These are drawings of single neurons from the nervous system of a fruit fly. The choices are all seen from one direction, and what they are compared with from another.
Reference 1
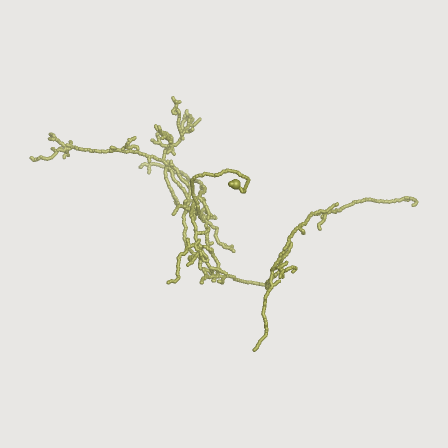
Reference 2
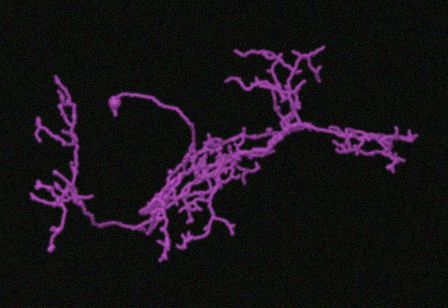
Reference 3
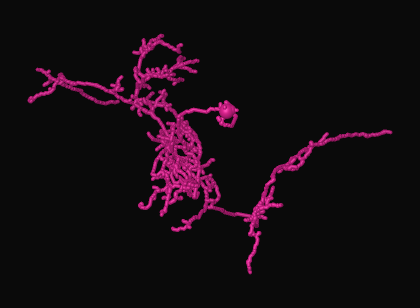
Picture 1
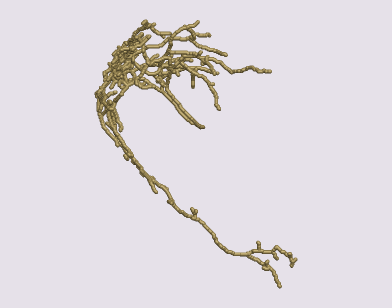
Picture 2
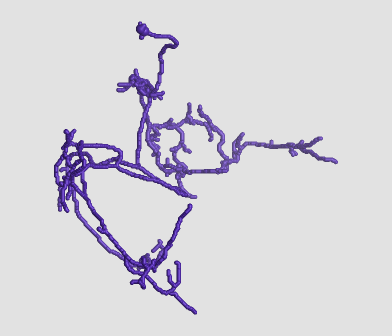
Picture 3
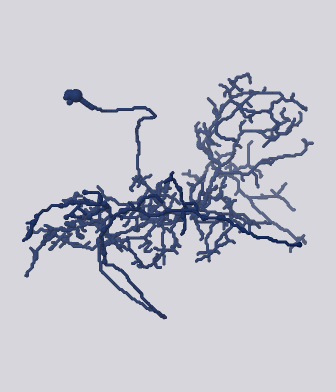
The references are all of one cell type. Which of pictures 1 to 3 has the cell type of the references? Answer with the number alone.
3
